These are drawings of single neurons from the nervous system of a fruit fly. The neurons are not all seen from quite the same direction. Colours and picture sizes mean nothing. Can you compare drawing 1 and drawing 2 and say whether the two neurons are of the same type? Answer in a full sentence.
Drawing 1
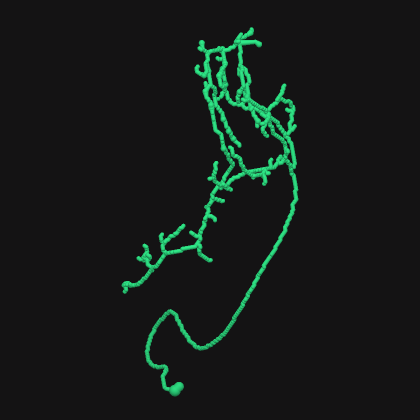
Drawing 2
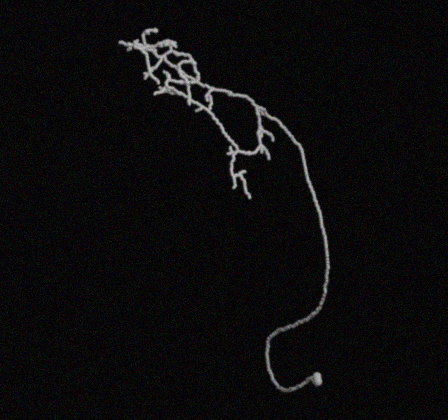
They are of the same cell type.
